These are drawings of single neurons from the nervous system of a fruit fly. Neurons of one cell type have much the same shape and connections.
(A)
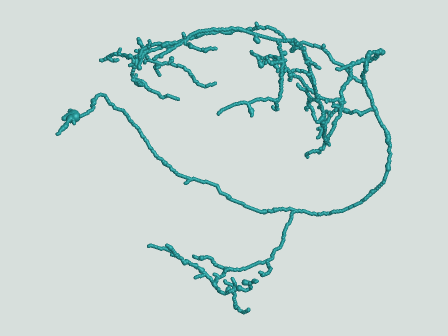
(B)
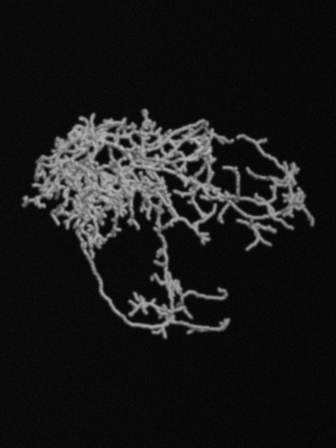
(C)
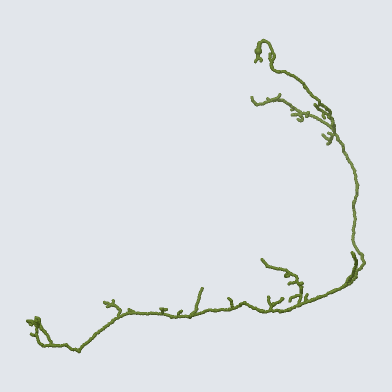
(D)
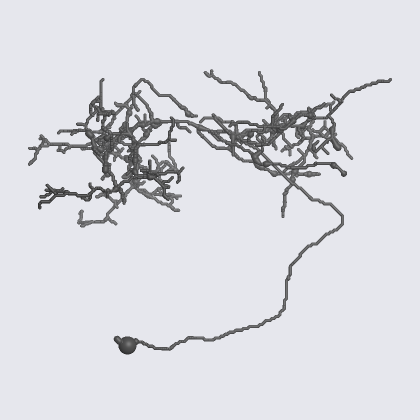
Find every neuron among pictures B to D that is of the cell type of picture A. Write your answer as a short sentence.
Picture C is of the same cell type.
